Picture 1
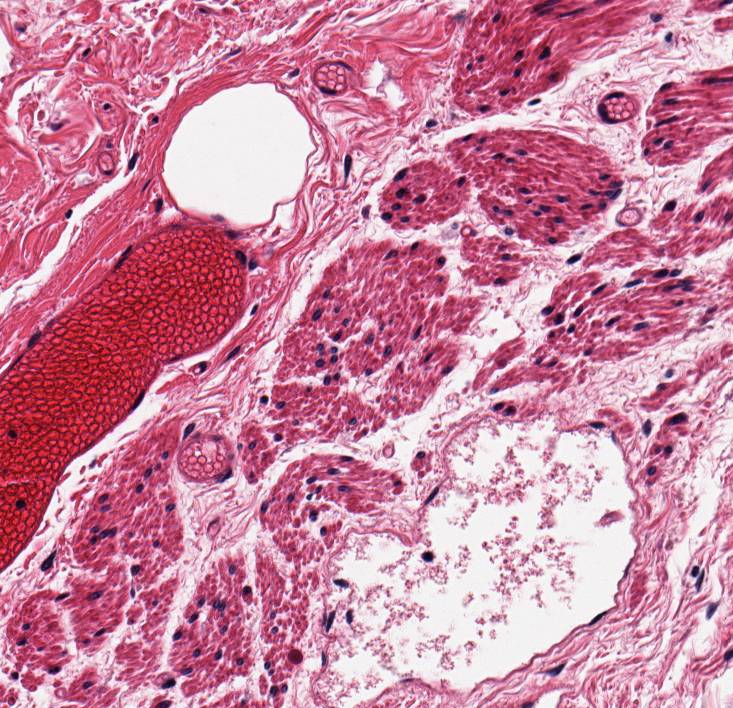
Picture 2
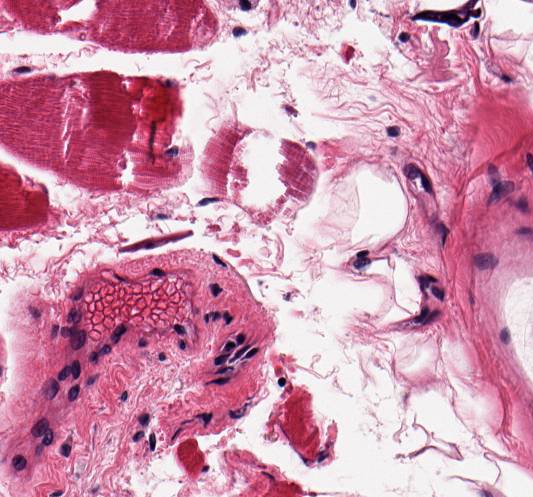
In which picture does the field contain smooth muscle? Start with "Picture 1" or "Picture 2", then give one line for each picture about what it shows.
Picture 1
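Picture 1: Bundles of smooth muscle cut in transverse and oblique planes fill the centre and right of the field.
Picture 2: The deep pink muscle fibres in the upper left show fine cross-striations running across each fibre.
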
